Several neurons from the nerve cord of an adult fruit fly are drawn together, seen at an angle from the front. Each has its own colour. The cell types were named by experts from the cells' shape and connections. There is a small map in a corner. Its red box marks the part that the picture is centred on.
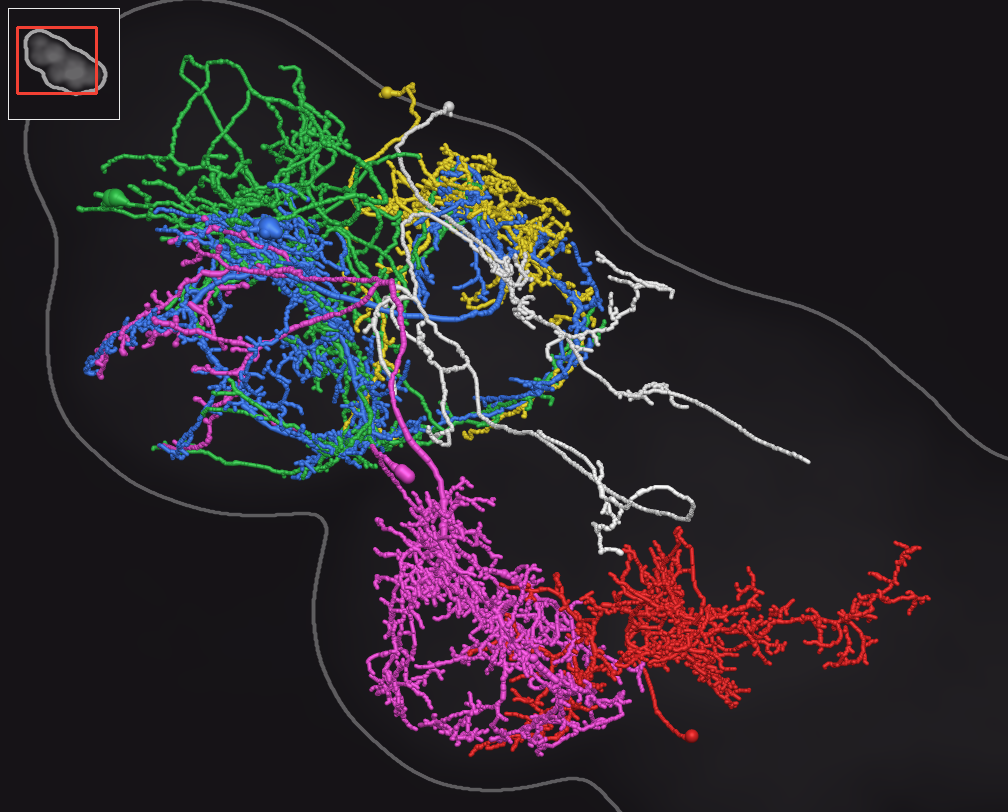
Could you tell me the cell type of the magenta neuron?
IN19A027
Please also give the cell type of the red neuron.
IN00A031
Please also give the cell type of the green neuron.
IN19A028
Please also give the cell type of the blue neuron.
IN19B015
